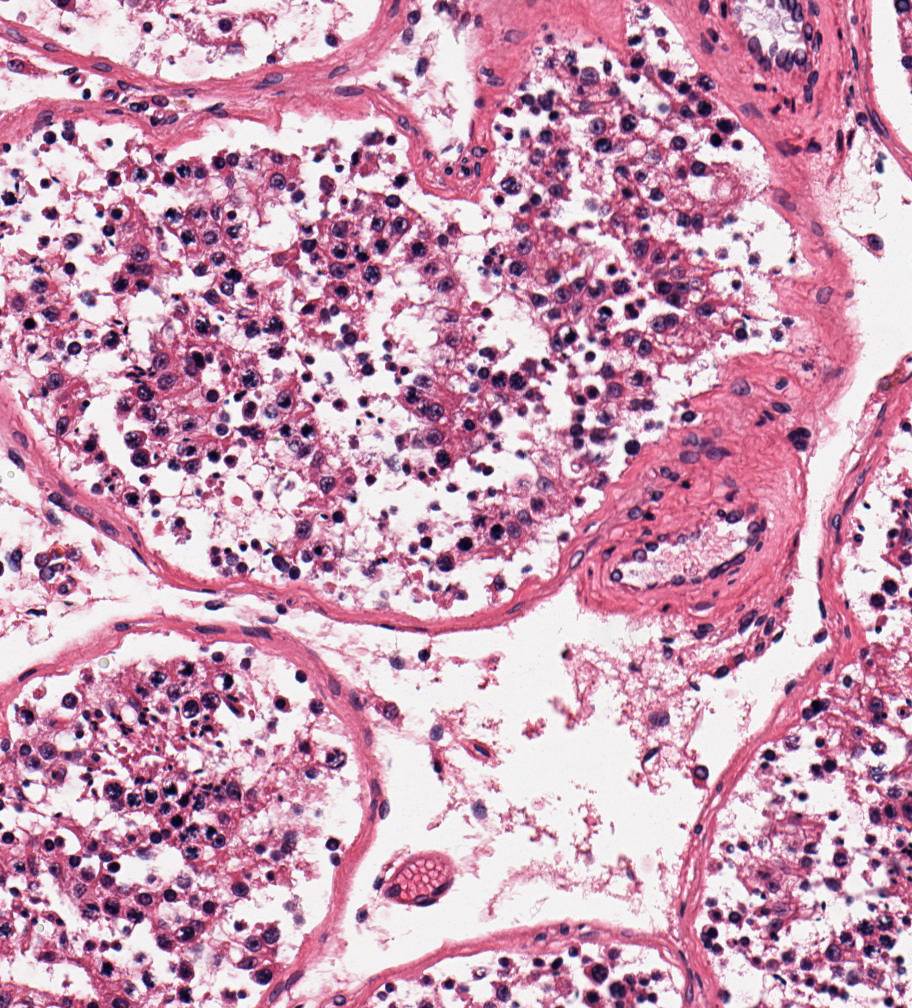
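Testis: large rounded tubular cross-sections fill the field, biggest upper left and centre. Cells pack them, with dark round nuclei ranging from small, densely dark to larger and paler; none has a clear open lumen. Between them, pale loose tissue, wispy pink, few cells, no fat.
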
